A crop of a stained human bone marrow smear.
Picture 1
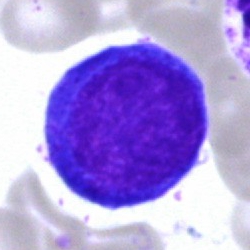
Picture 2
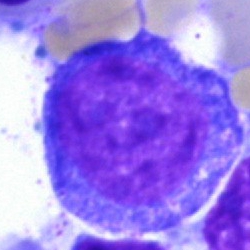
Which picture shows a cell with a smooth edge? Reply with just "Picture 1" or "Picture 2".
Picture 1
